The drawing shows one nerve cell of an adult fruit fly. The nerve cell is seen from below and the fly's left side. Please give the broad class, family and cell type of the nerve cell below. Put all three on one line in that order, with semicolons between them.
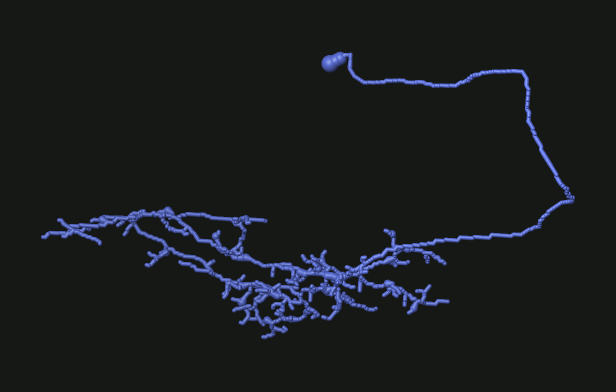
nerve-cord intrinsic neuron; hemilineage 09A; IN09A086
